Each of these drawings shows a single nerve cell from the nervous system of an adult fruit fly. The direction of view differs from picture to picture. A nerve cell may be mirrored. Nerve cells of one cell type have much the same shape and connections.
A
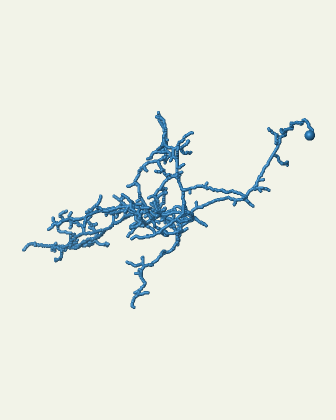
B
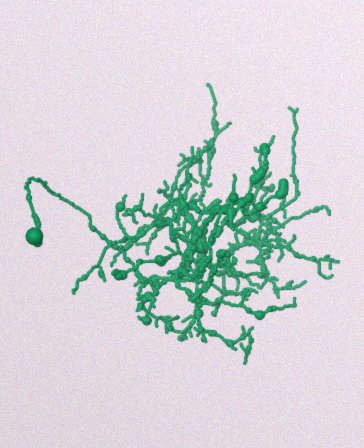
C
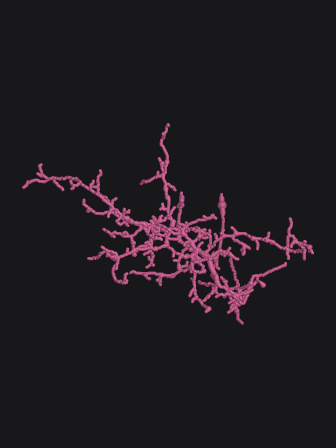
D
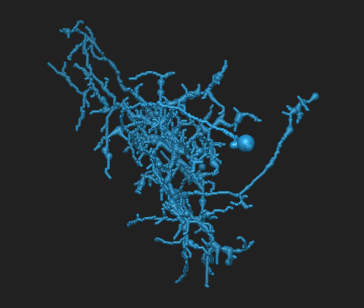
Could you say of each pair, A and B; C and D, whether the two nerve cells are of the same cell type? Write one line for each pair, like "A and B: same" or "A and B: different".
A and B: different
C and D: same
